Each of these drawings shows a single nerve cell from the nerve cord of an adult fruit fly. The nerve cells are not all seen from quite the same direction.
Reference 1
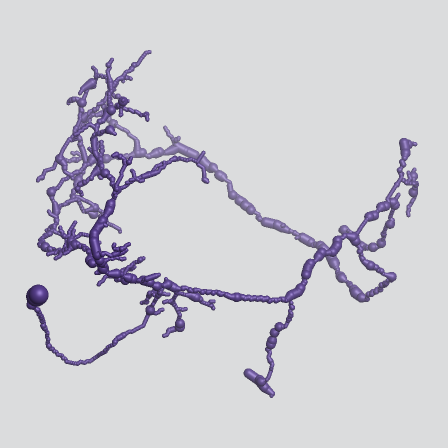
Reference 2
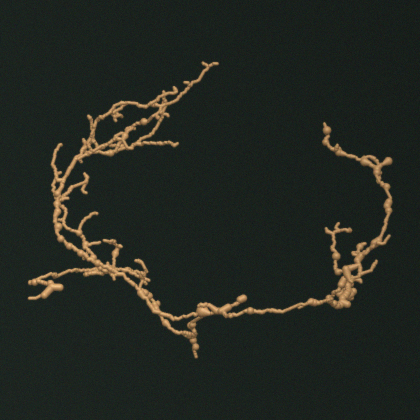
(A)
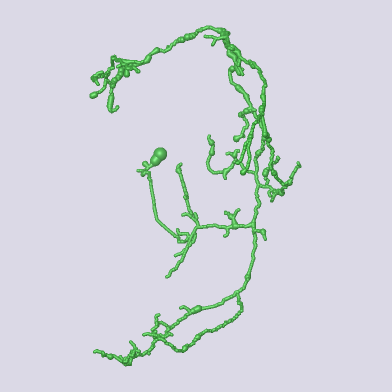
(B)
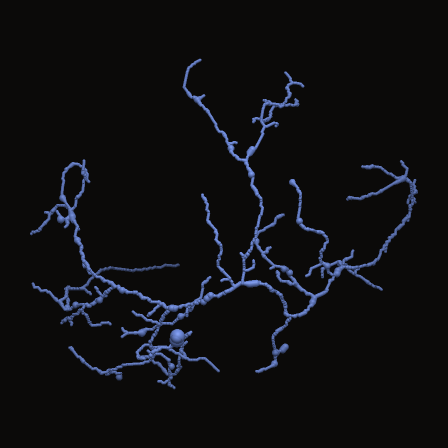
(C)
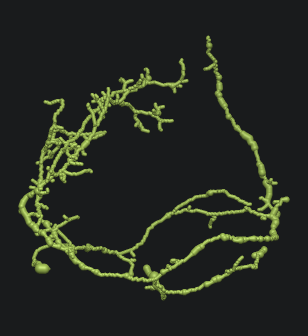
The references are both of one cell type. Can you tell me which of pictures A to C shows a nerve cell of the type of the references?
Picture C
